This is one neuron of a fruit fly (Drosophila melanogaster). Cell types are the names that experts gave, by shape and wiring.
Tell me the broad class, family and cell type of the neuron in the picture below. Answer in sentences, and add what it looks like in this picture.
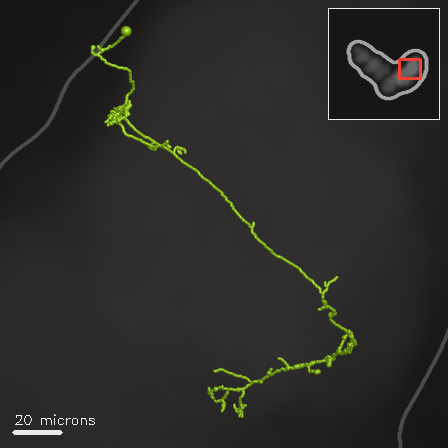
It is a central-brain intrinsic neuron. The name of its family is class Kenyon Cell. Its cell type is KCg-d. The cell body can be seen at the upper left of the picture. By the scale bar it is about 170 microns tall in this view.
